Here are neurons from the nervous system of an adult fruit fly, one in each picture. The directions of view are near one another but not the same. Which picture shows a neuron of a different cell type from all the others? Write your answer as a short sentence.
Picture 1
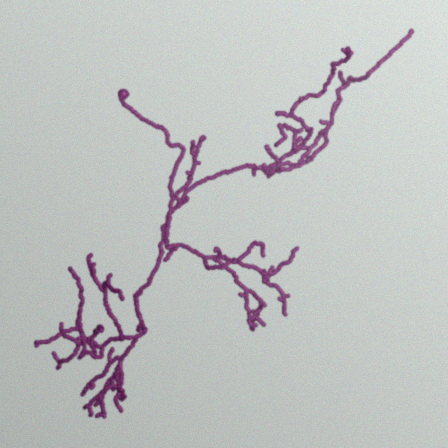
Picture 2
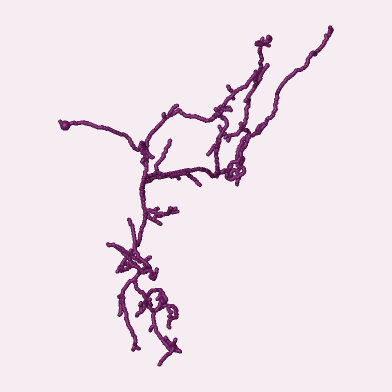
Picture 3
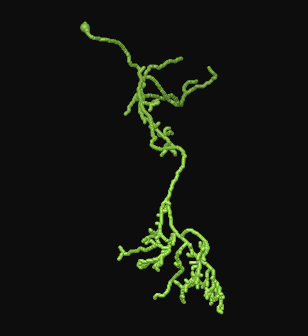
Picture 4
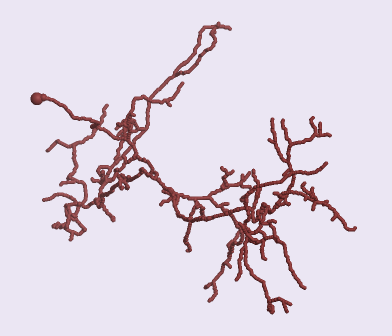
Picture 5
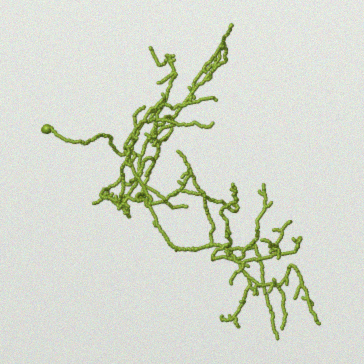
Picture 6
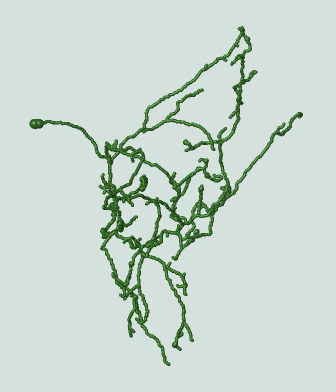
The neuron in picture 3 is of another cell type than the rest.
